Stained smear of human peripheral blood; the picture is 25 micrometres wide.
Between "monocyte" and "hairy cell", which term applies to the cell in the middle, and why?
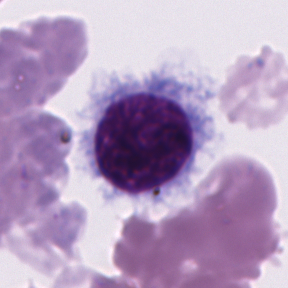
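It is a hairy cell. Look at the edge: the cytoplasm ends in fine, hair-like ragged projections all the way around the cell. That pale blue cytoplasm rings the nucleus on every side. The chromatin is dark purple and coarsely mottled rather than smooth, and a single small dark dot sits at the lower edge of the nucleus.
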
